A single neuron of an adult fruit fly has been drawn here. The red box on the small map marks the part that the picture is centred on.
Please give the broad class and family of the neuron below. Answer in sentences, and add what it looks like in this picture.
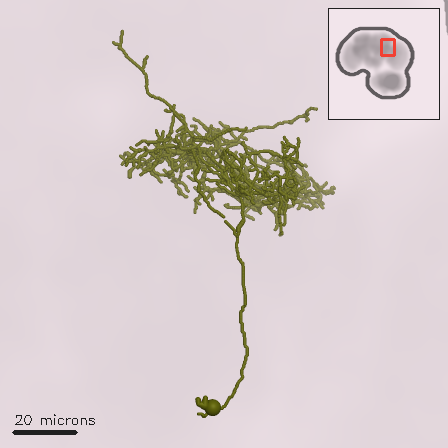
This is a central-brain intrinsic neuron. The family is LHPV. The cell body can be seen at the bottom of the picture. By the scale bar it is about 130 microns tall in this view. The picture shows dozens of branch ends.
